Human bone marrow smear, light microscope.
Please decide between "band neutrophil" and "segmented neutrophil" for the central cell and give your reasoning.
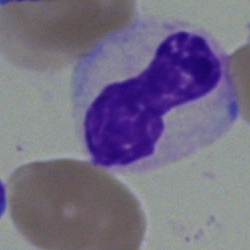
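This is a band neutrophil, not a segmented neutrophil. Its outline is roughly round and smooth. The long axis of the nucleus runs from lower left to upper right. Chromatin is dark purple and coarsely clumped, with small pale gaps, and no nucleoli are visible.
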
